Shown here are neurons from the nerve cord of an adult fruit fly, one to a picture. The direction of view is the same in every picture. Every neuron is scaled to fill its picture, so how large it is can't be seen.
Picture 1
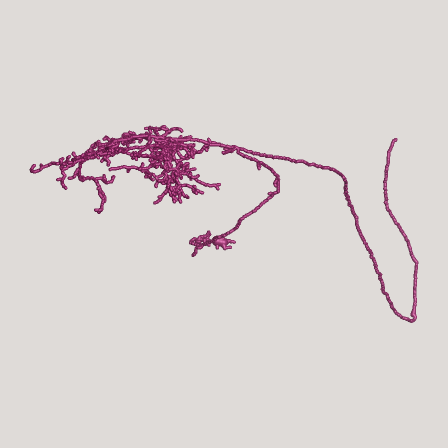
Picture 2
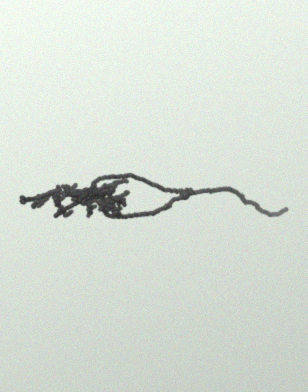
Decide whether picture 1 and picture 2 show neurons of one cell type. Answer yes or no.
no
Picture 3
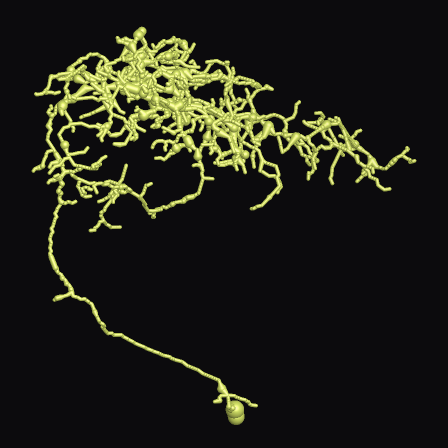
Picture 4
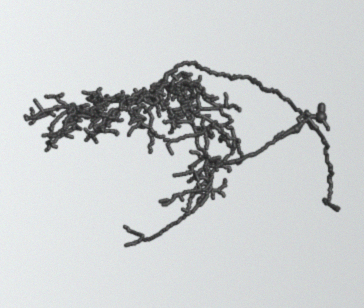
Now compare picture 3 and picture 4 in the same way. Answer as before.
no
